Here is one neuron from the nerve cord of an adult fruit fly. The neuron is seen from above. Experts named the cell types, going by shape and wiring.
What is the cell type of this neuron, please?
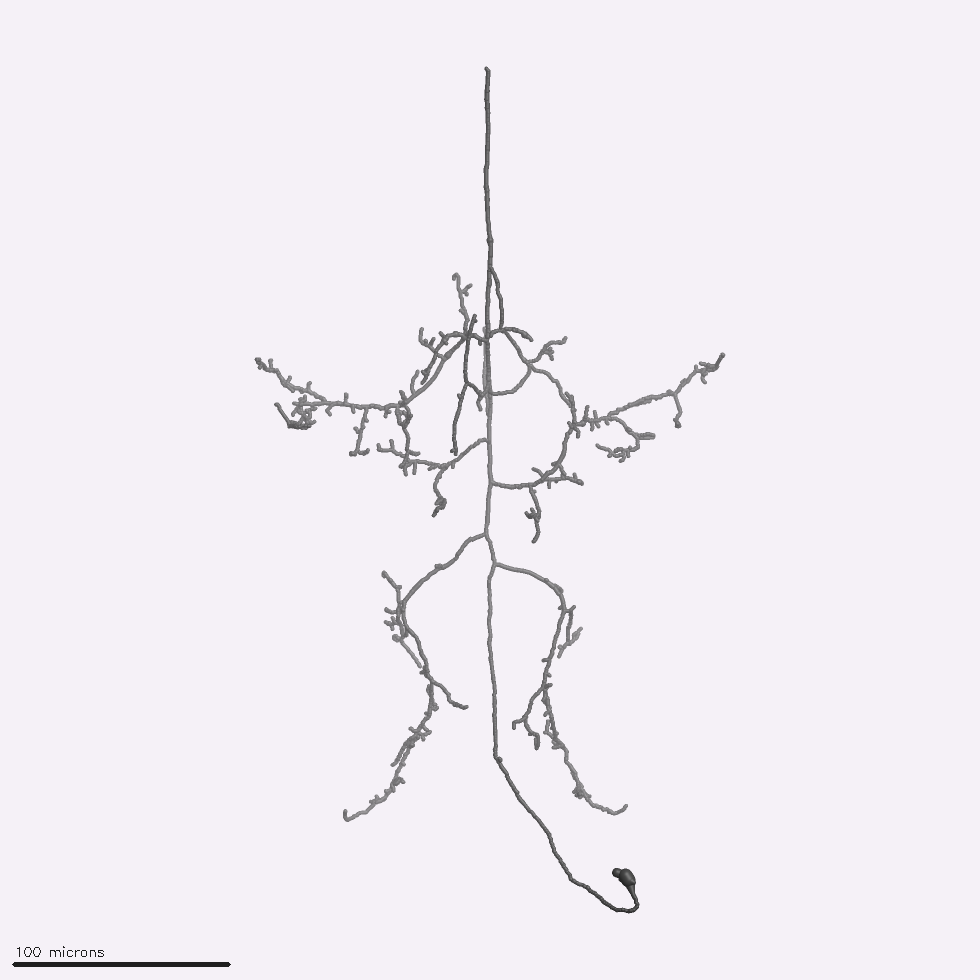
AN17A008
